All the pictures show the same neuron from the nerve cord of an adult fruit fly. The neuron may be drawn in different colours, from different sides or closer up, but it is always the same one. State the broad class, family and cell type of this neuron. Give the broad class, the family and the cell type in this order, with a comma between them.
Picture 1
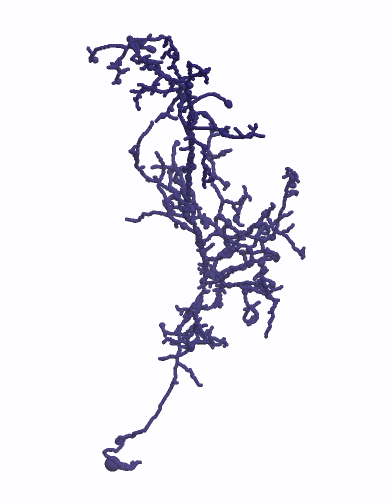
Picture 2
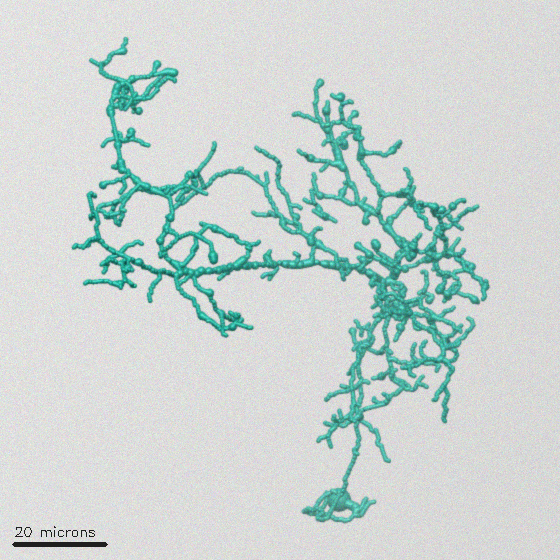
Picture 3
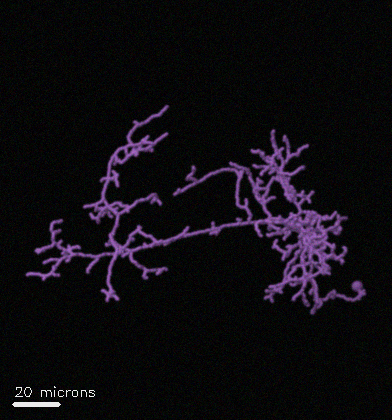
nerve-cord intrinsic neuron, hemilineage 13A, IN13A026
